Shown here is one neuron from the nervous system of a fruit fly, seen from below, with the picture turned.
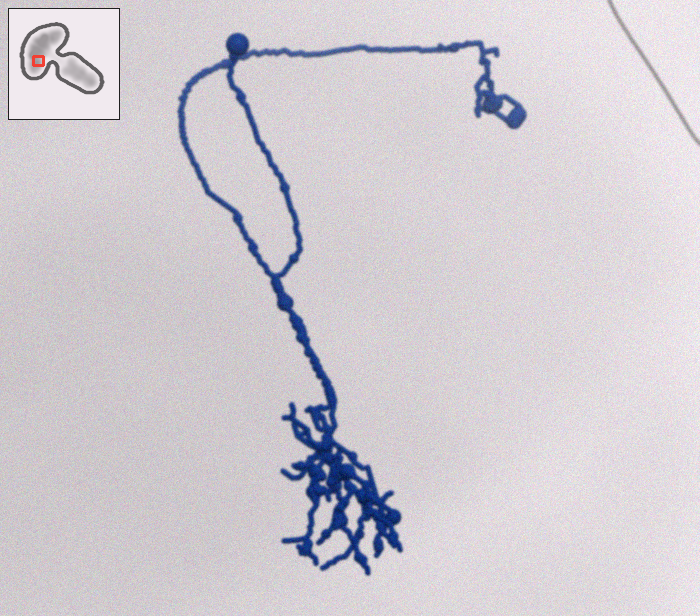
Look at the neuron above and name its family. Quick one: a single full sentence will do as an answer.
As its family, the neuron has MeLo.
